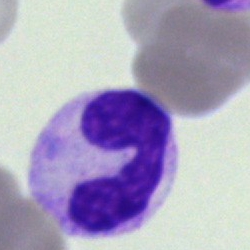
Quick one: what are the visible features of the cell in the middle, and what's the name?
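Outline: round, smooth. Nucleus: one curved band, horseshoe-shaped, its hollow opening to the left. Cytoplasm: no vacuoles. Band neutrophil.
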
